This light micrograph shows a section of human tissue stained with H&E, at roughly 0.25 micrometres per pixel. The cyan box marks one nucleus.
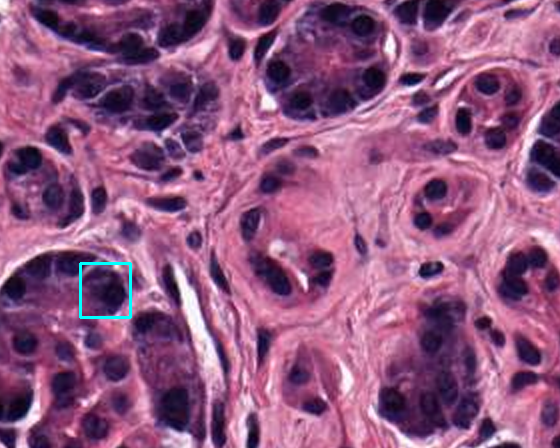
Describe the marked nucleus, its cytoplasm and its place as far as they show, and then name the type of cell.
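The nucleus is dark and roughly round to oval, with a fairly smooth edge. The cell lies inside a rounded, crowded group of cells, edged above by a thin pale curved line, with pink fibrous tissue off to its right. The marked cell is a pancreatic acinar cell.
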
